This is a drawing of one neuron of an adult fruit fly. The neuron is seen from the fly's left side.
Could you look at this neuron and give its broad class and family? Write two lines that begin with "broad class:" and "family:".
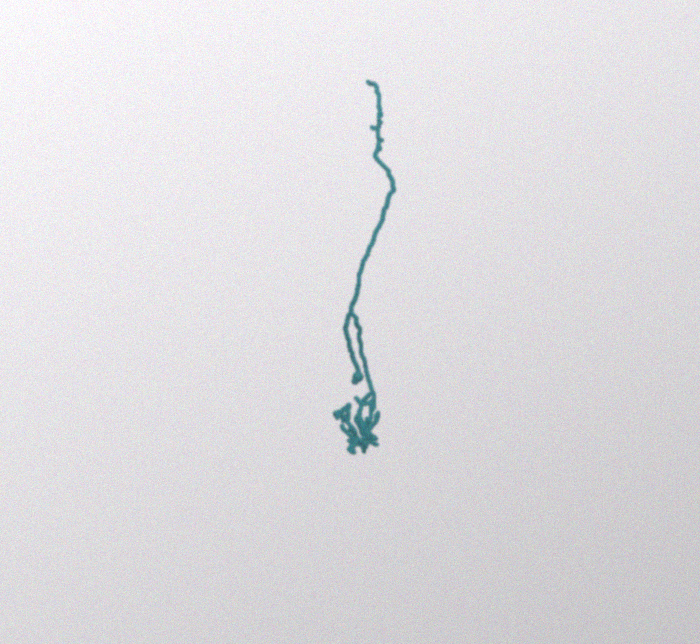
broad class: visual projection neuron
family: hemilineage LHl4_posterior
